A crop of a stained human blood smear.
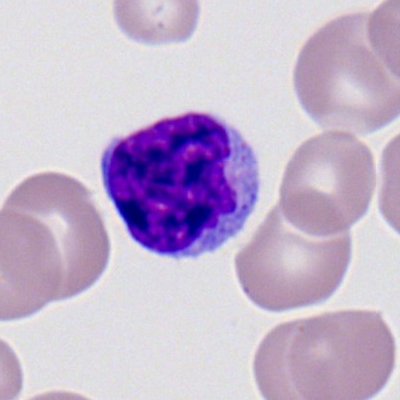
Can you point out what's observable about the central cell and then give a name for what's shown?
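Outline first: roughly round. Chromatin next: dark purple and coarsely clumped. Cytoplasm last: a scant, pale blue rim, widest on the right side of the cell. This is a lymphocyte.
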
